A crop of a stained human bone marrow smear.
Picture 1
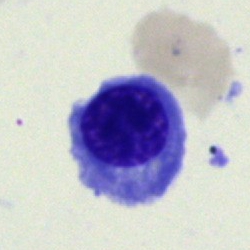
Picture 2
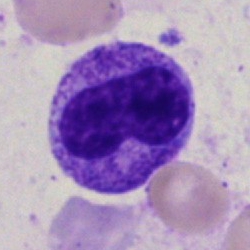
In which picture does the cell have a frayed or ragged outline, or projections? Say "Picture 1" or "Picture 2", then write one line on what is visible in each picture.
Picture 1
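Picture 1: The cell is roughly round with a slightly ragged, uneven edge.
Picture 2: The cell outline is round and smooth.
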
